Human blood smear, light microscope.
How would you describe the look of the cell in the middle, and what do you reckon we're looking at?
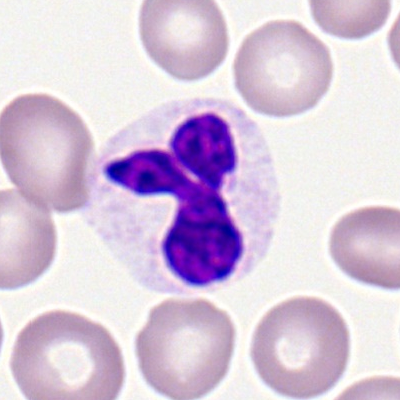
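You'll see the nucleus falls into three lobes, one of them stretched out and pointing to the left. The chromatin's dense, dark purple and coarsely clumped, and there are fine, faint granules in the cytoplasm. It's a segmented neutrophil.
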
